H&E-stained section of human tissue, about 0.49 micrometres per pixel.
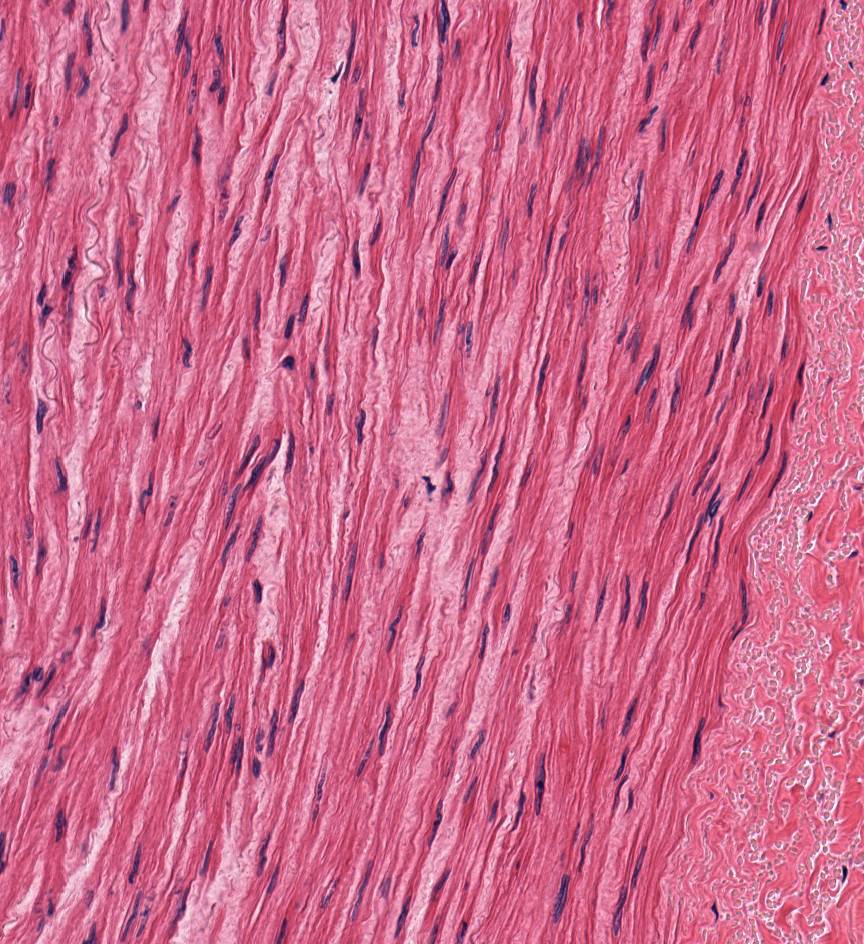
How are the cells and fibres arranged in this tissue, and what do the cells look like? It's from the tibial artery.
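Spindle-shaped smooth muscle cells with bright pink cytoplasm make up the fibres. Their nuclei, elongated and dark purple, lie lengthwise along the fibres. Paler pink wavy strands run between the muscle bundles, separating them into streaks. No fat cells are seen anywhere in the field.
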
